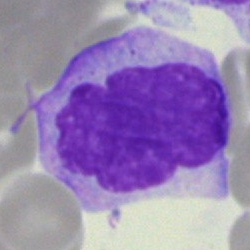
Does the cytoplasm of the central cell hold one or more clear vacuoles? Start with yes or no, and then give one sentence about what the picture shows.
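No. No vacuoles are visible in the cytoplasm.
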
